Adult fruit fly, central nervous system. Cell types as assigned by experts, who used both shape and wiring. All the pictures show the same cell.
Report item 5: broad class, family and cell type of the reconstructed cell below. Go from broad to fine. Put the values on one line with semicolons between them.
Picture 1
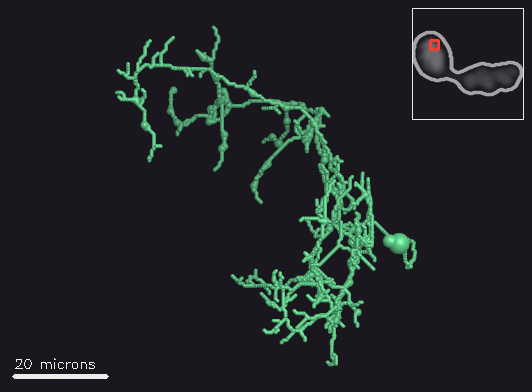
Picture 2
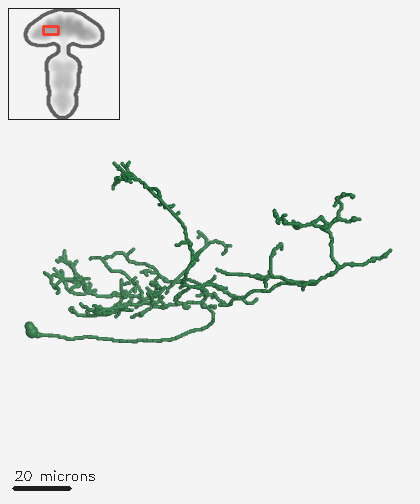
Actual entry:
central-brain intrinsic neuron; hemilineage SLPp&v1_posterior; LHPV4g2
